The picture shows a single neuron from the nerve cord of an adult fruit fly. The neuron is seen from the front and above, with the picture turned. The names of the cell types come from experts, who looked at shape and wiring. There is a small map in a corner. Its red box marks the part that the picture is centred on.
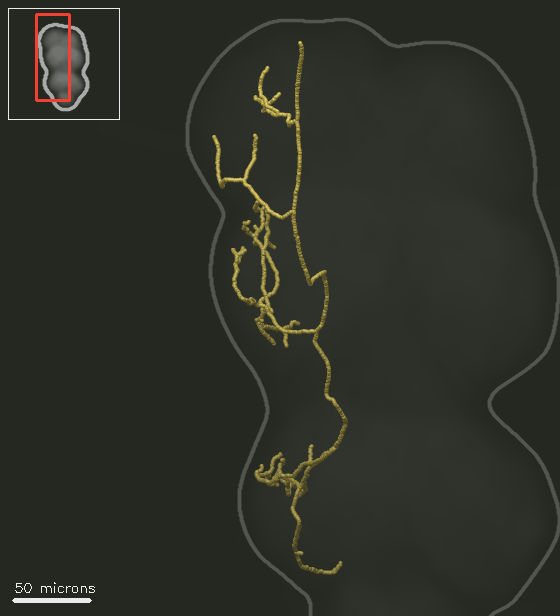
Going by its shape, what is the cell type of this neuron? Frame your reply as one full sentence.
Regarding its cell type, the neuron is DNg69.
